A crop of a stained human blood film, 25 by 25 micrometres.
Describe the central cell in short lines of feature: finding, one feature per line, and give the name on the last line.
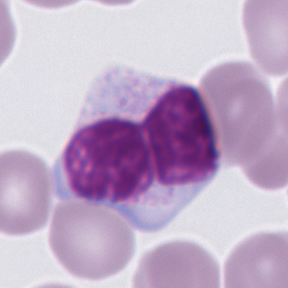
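Size: about 15 micrometres across
Nucleus: about 14 by 10 micrometres, filling about 60% of the area
Nucleoli: none I can see in either lobe
Cytoplasm: pale blue, widest band above the nucleus
Granules: fine, pinkish-purple, scattered, densest above the nucleus
Vacuoles: none that I find
Name: large granular lymphocyte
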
